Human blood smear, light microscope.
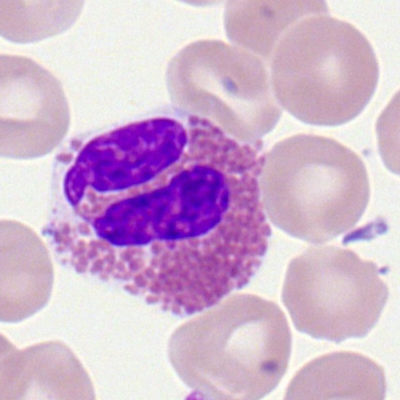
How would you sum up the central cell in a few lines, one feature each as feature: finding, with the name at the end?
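Lobes: the nucleus splits into two.
Chromatin: dark purple, coarsely clumped.
Cytoplasm: packed with round orange-pink granules.
Granules: coarse, and fairly uniform in size, it seems.
Verdict: eosinophil.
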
